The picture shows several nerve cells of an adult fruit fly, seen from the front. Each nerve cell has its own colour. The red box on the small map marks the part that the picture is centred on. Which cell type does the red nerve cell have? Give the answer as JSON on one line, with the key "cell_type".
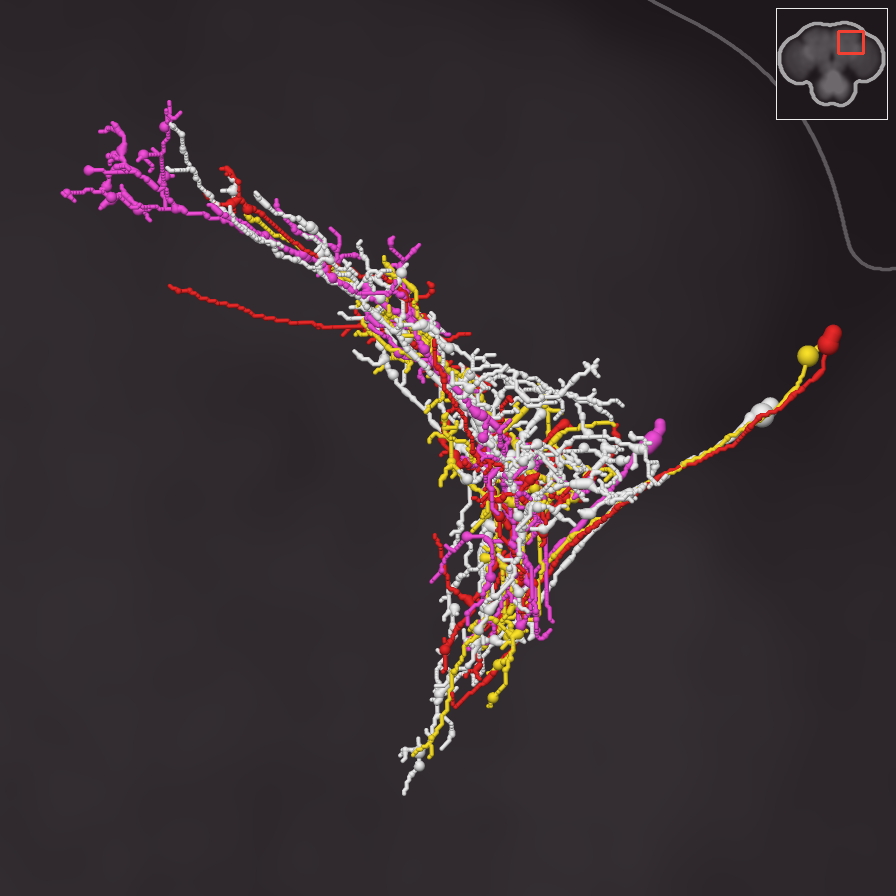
{"cell_type": "CB3013"}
